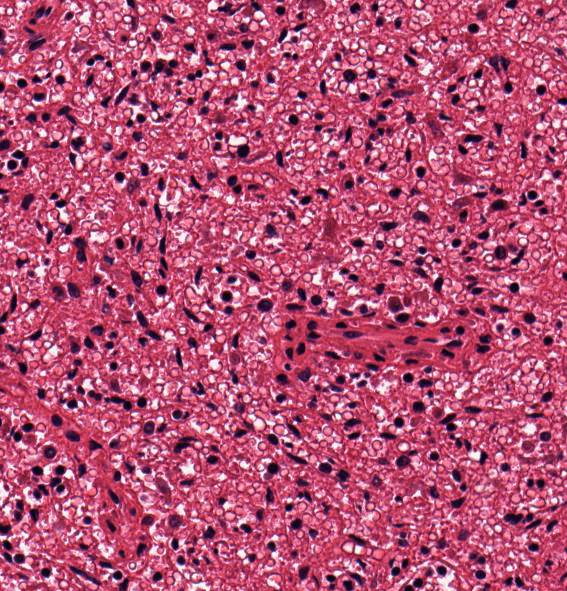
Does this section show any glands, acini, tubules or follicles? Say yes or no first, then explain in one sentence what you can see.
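No. Cells are spread in a diffuse, even sheet across the whole field without forming glands, lobules or other organised units.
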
